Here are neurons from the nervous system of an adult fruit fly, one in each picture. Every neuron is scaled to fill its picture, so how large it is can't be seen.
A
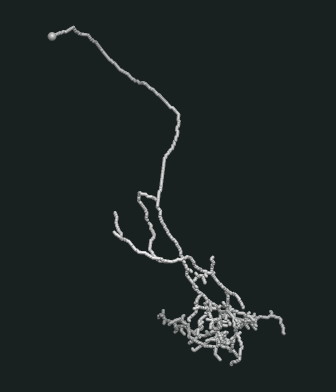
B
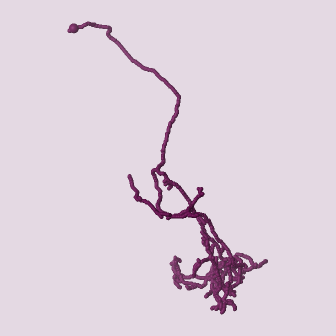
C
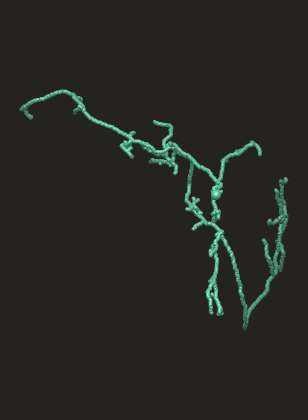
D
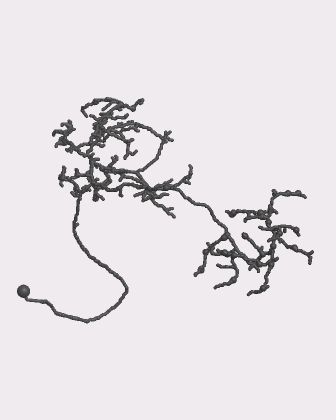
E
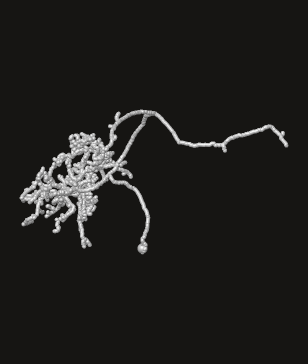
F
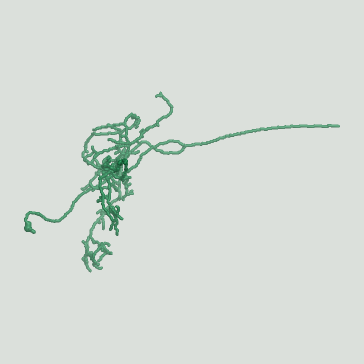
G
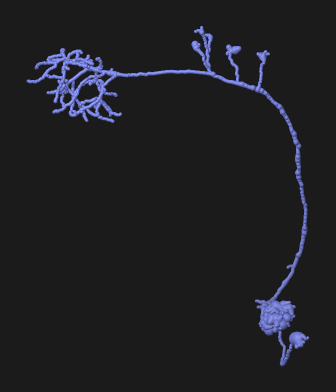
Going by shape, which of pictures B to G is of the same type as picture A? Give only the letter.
B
